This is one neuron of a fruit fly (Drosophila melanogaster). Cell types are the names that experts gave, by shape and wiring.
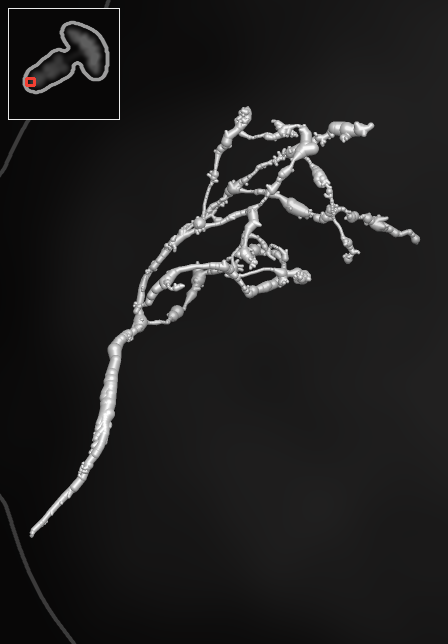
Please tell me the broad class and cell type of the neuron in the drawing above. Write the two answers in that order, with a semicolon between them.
sensory neuron entering the nerve cord; SNxx23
